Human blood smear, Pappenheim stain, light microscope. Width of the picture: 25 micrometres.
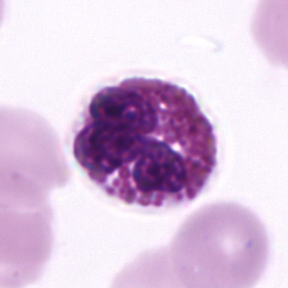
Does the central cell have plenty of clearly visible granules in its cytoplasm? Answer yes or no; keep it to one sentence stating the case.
Yes, the cytoplasm of this cell holds many visible granules.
